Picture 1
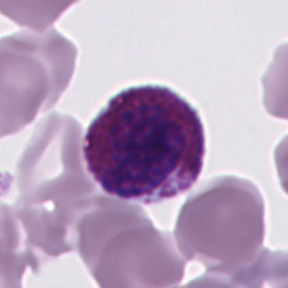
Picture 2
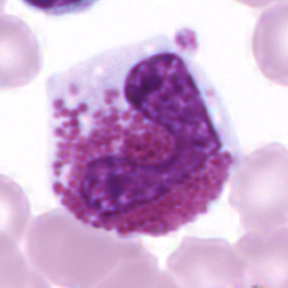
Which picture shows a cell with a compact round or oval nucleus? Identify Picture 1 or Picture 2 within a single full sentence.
In Picture 1, the cell's nucleus takes the form of one compact round or oval mass.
